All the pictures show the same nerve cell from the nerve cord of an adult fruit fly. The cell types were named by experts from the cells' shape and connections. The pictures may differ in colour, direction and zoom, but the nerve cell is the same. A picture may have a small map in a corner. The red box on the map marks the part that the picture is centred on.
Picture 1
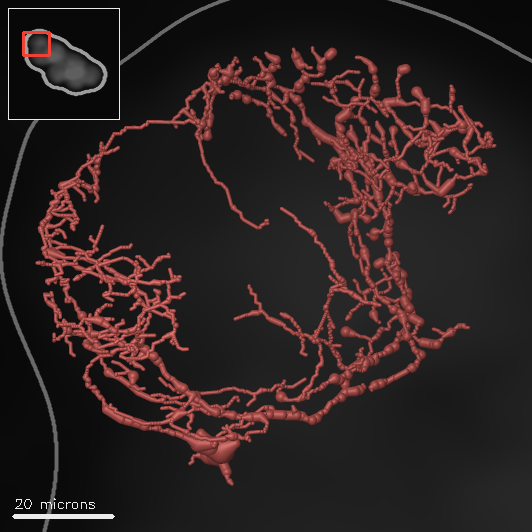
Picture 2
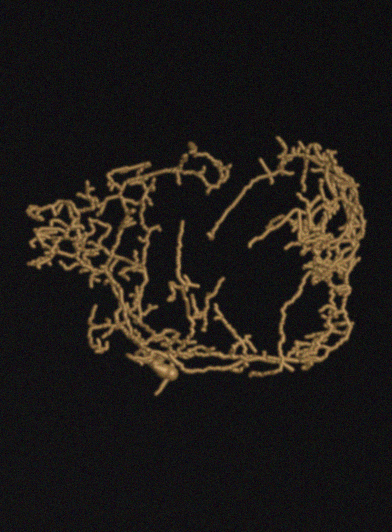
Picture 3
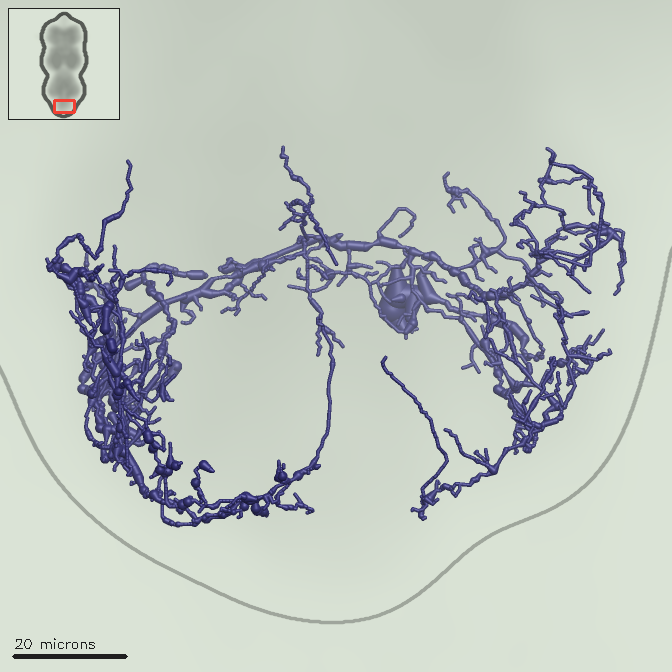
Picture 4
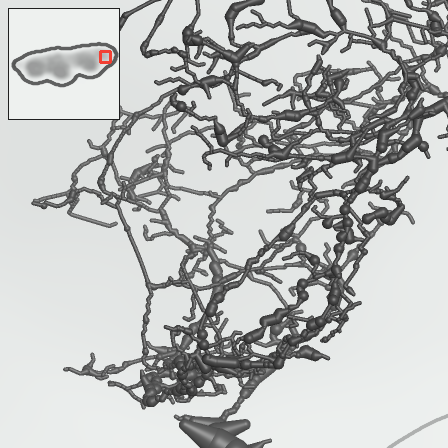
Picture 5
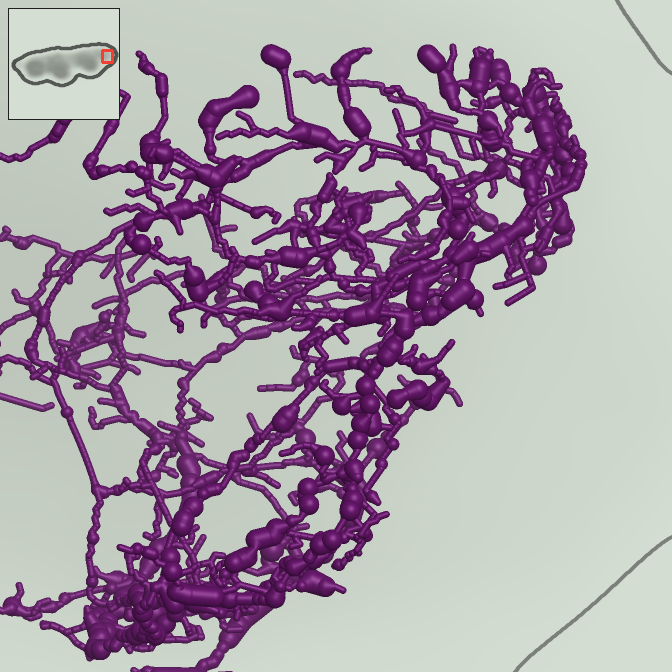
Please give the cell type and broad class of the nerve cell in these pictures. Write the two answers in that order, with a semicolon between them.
INXXX265; nerve-cord intrinsic neuron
